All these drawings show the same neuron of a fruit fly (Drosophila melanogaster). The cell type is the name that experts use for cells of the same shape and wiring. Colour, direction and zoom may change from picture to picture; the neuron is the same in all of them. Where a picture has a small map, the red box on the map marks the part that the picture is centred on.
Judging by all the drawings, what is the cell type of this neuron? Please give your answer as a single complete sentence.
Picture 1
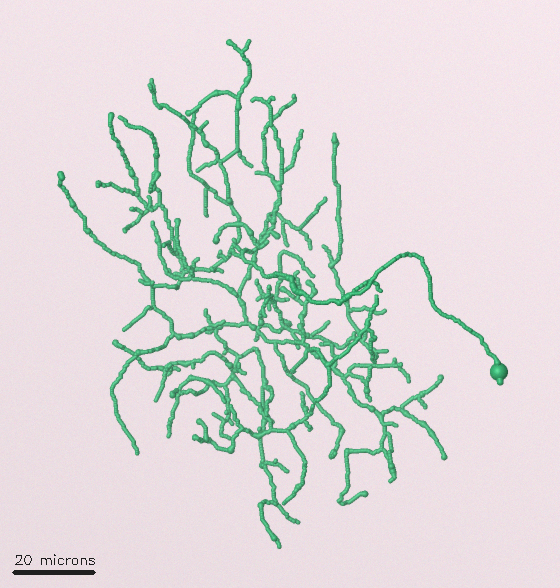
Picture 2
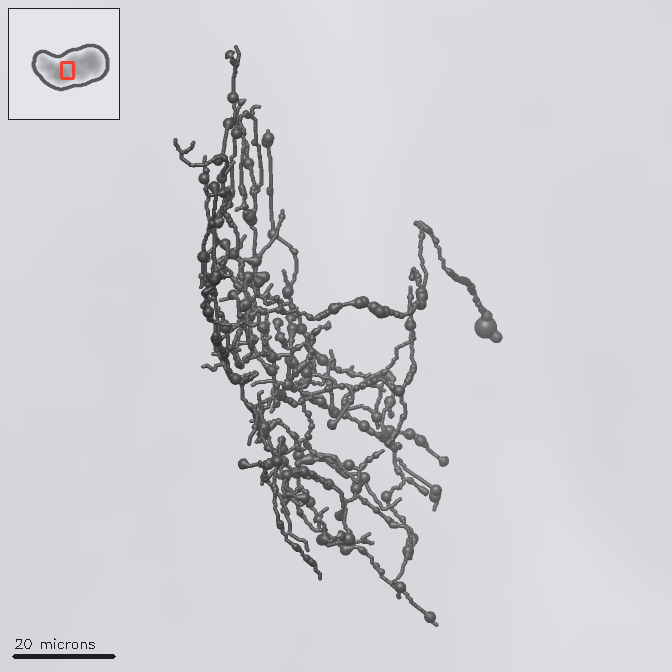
This neuron is classified under the cell type Li19.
